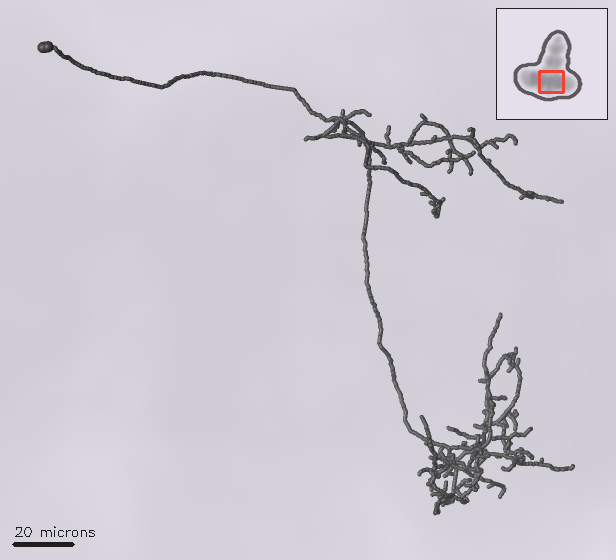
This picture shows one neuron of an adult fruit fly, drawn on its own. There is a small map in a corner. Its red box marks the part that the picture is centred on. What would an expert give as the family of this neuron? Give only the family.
hemilineage DM6_posterior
